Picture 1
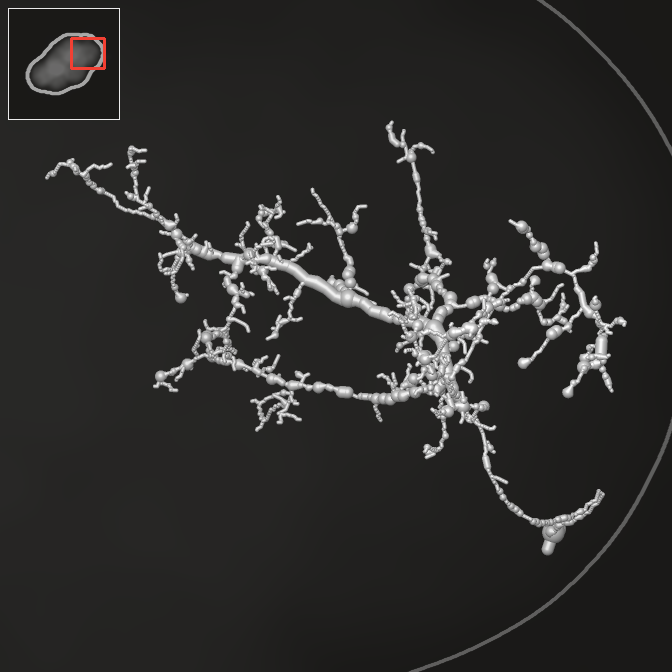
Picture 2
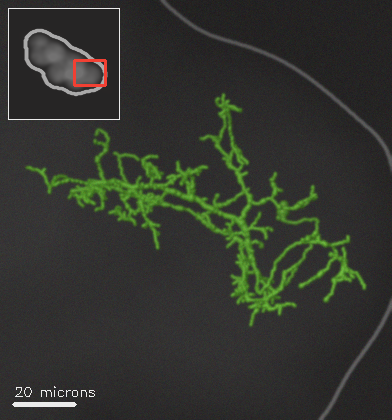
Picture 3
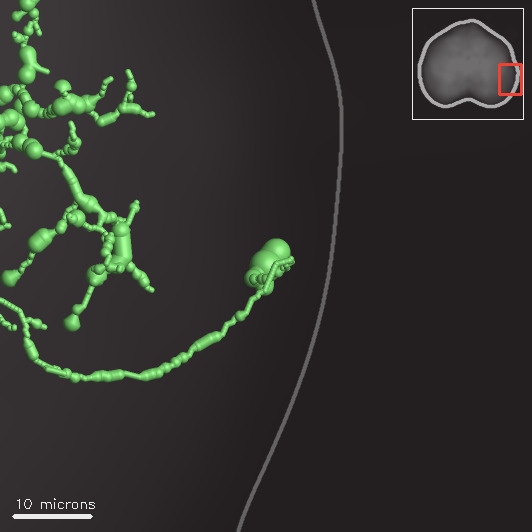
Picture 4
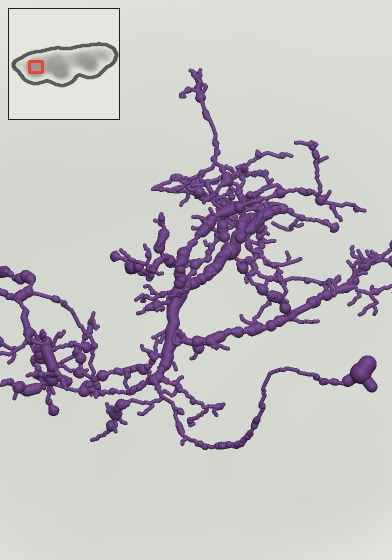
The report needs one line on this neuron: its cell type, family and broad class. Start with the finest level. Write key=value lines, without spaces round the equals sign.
cell_type=IN20A.22A036
family=hemilineage 20A.22A
broad_class=nerve-cord intrinsic neuron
